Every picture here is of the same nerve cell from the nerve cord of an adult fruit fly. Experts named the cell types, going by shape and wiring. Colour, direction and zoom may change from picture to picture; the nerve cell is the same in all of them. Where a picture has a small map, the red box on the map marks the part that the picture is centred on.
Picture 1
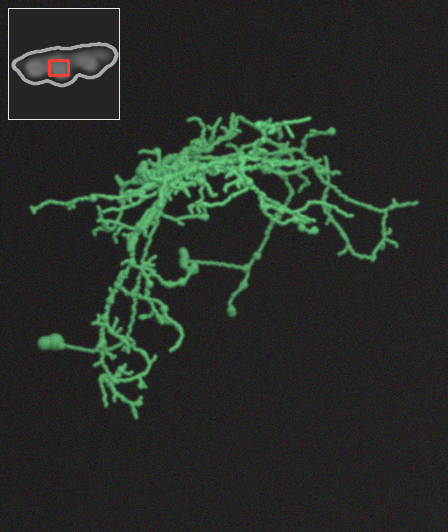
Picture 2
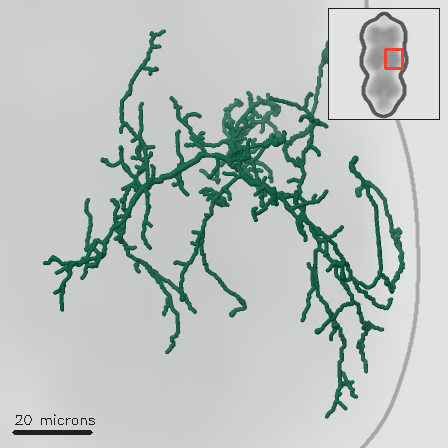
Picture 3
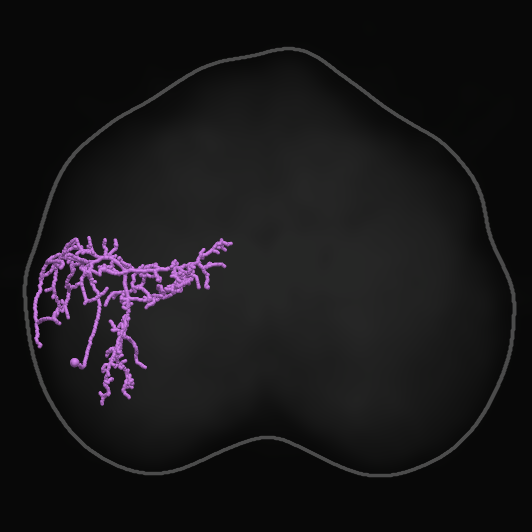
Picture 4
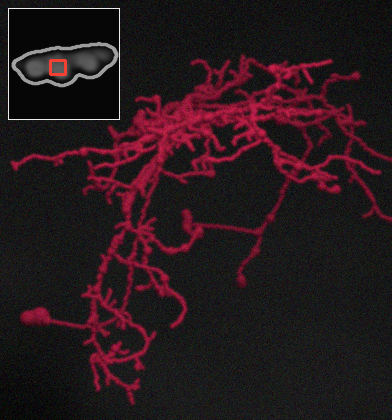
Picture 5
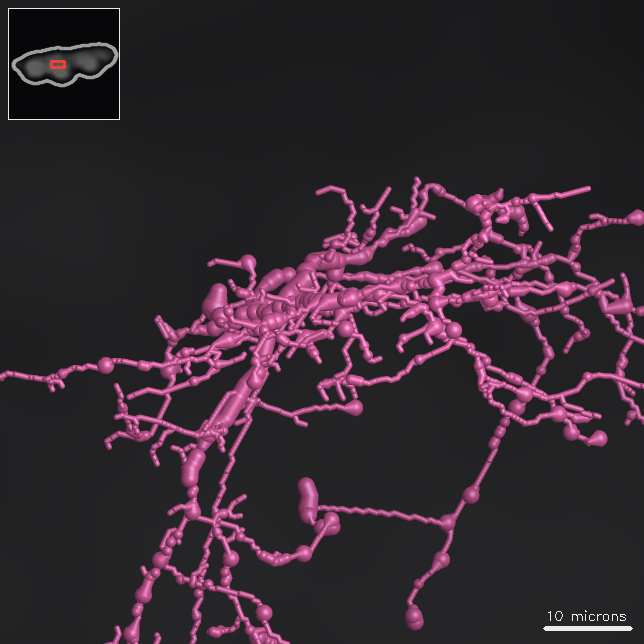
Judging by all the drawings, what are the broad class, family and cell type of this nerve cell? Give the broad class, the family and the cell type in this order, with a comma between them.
nerve-cord intrinsic neuron, hemilineage 08A, IN08A038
